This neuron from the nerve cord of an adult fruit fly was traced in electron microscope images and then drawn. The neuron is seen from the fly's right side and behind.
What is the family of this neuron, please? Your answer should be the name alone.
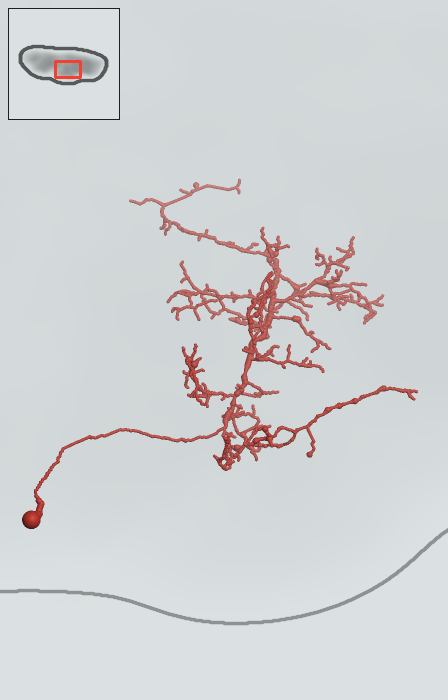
hemilineage 20A.22A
